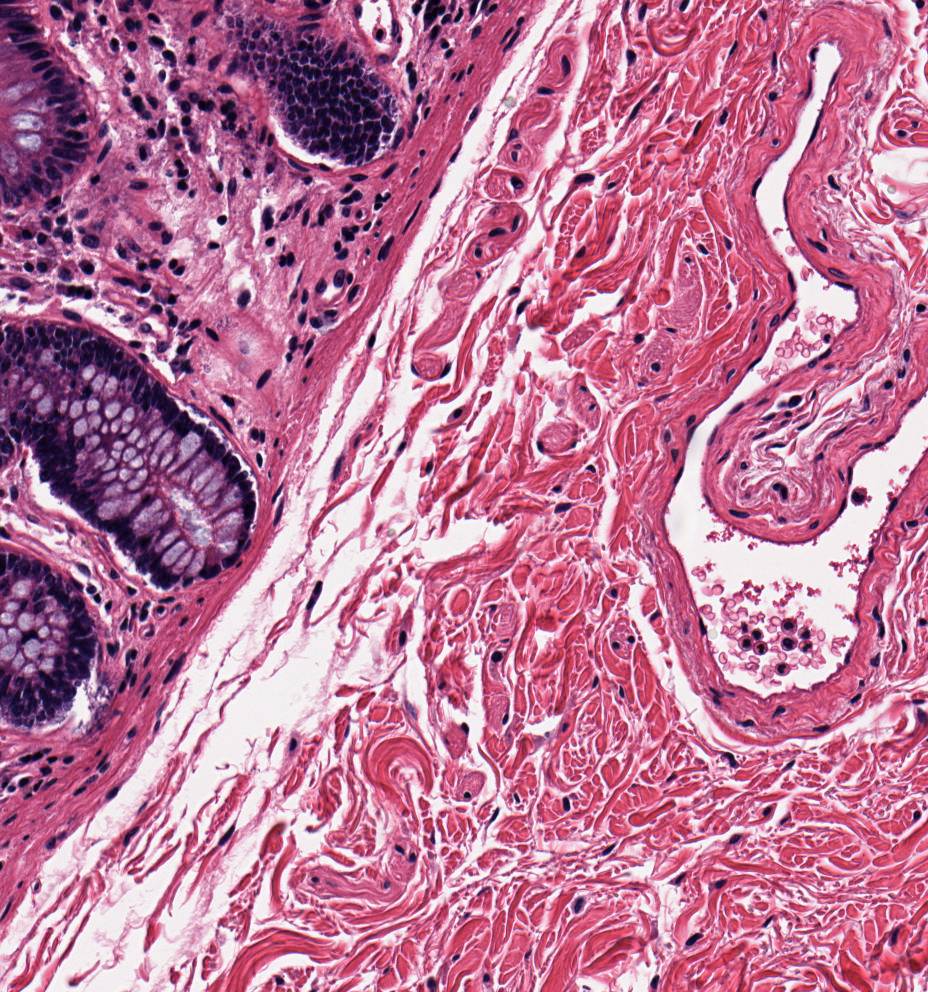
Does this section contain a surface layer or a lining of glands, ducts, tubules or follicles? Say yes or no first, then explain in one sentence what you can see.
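Yes. The crypts along the left edge are crowded with goblet cells holding pale mucin vacuoles.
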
